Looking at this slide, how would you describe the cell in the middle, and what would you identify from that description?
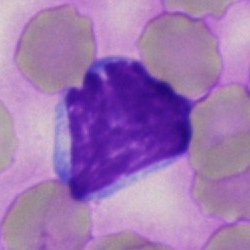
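Take your time with the cell in the middle, where the nucleus fills nearly everything. Follow the outline of that nucleus and you will find it angular, with a small notch at its upper edge. The chromatin is dense and dark purple, broken by a few paler streaks. Around it, the cytoplasm is pale blue. The cell is a lymphocyte.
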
